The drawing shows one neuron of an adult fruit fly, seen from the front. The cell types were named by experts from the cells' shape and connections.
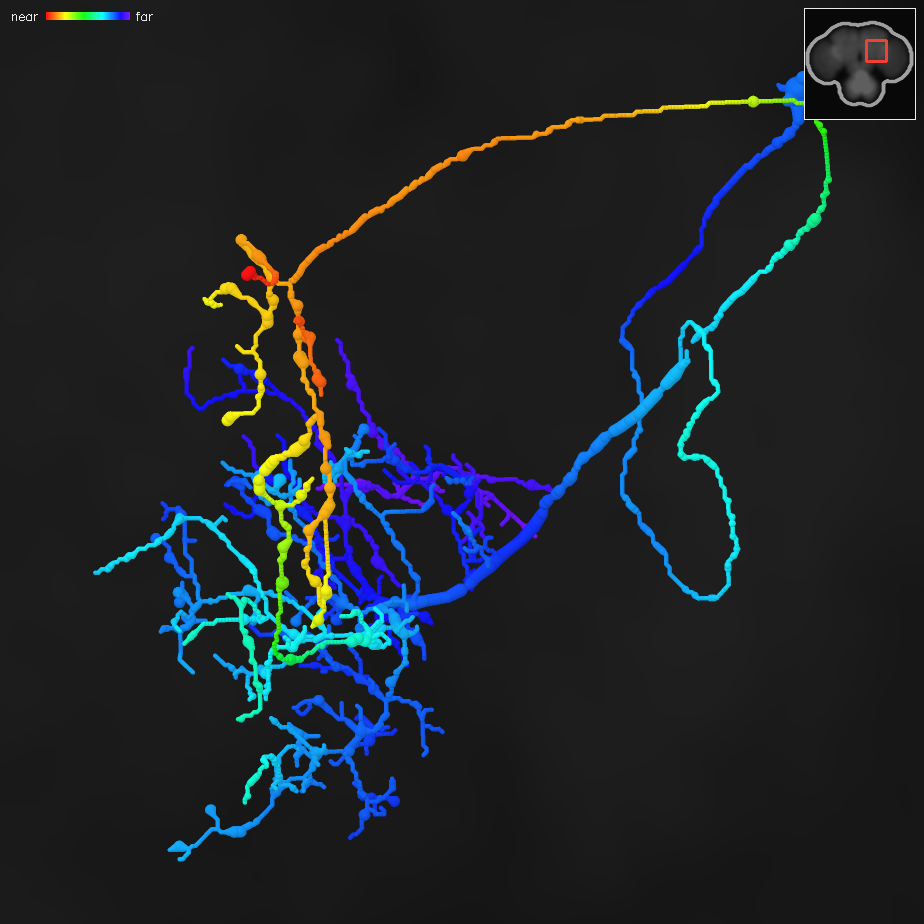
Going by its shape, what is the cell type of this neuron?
PLP170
